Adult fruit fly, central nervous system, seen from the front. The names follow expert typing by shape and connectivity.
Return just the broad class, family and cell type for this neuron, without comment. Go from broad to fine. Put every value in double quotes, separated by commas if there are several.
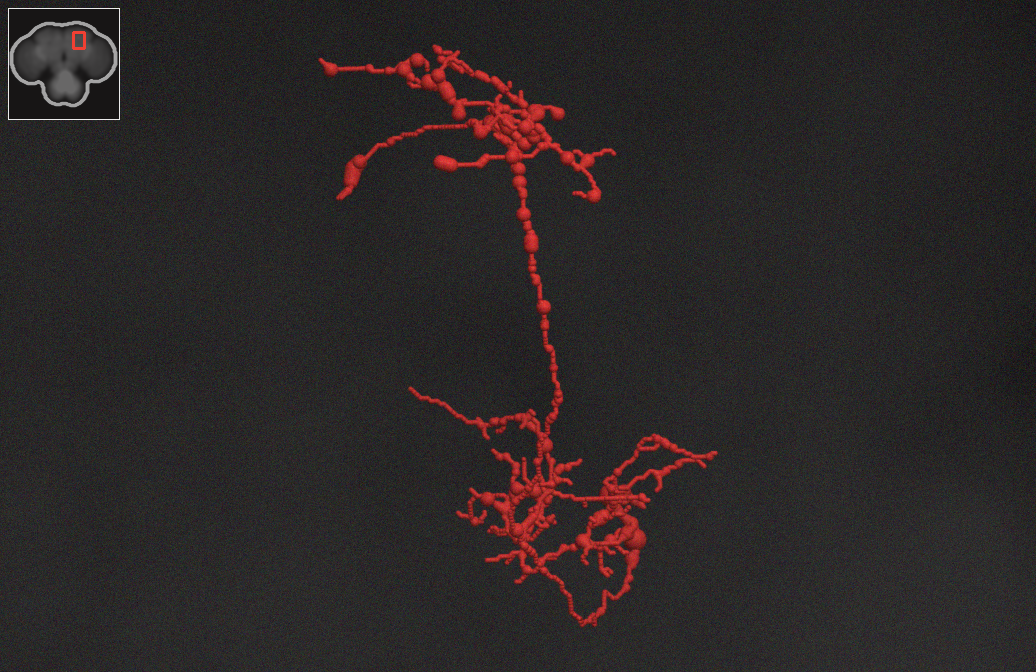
"central-brain intrinsic neuron", "hemilineage DL1_ventral", "SIP089"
